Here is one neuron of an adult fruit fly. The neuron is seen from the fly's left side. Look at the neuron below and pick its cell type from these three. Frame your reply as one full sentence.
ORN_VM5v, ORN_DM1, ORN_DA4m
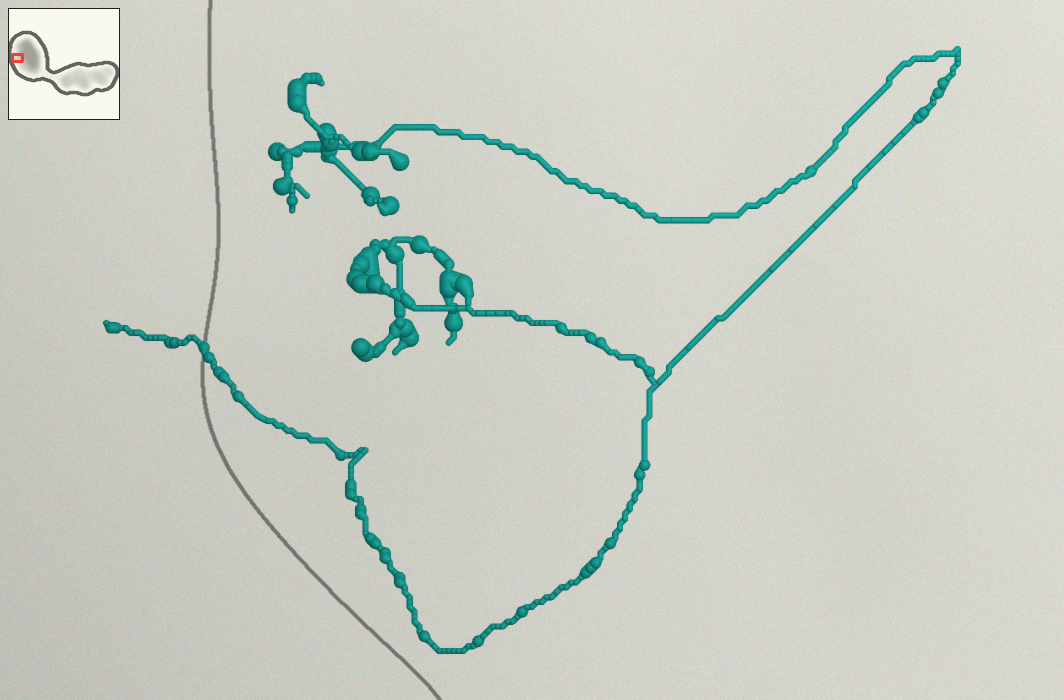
The cell type for the neuron is ORN_VM5v.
